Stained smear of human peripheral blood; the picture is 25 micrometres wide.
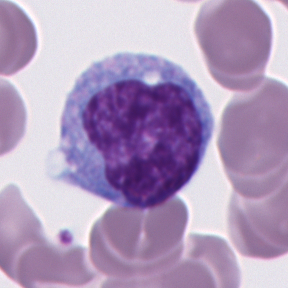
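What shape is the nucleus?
A notch at its top edge gives it a heart-like shape.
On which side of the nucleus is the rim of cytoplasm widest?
The left side, where the pale greyish-blue cytoplasm is broadest.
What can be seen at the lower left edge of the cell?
A pale, nearly colourless bulge sticking out.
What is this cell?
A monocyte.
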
